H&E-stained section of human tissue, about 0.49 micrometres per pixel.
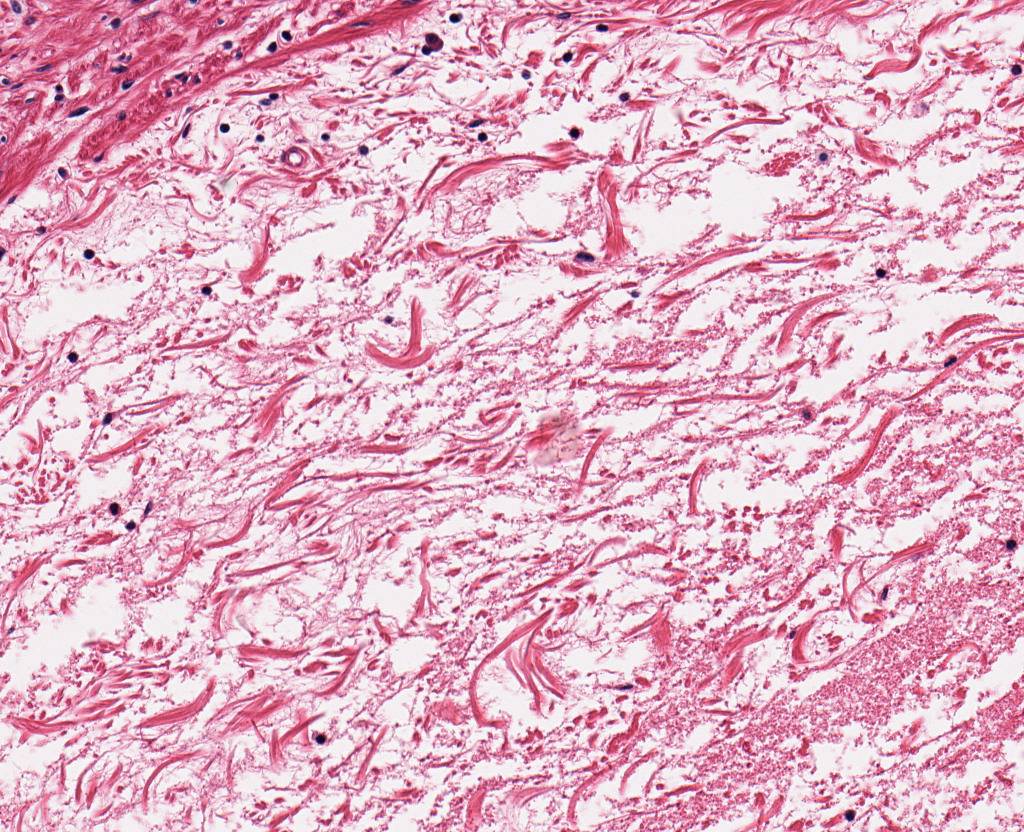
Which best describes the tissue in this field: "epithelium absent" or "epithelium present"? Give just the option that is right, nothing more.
Epithelium absent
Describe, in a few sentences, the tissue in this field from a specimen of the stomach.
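The field consists mostly of loose tissue: separate, wavy, bright pink collagen fibres, many in short curved bundles, with wide pale empty spaces between them. Crossing the upper left corner is a band of more compact, deeper pink fibrous tissue containing more nuclei. In the lower right, finely granular pink material fills the spaces.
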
